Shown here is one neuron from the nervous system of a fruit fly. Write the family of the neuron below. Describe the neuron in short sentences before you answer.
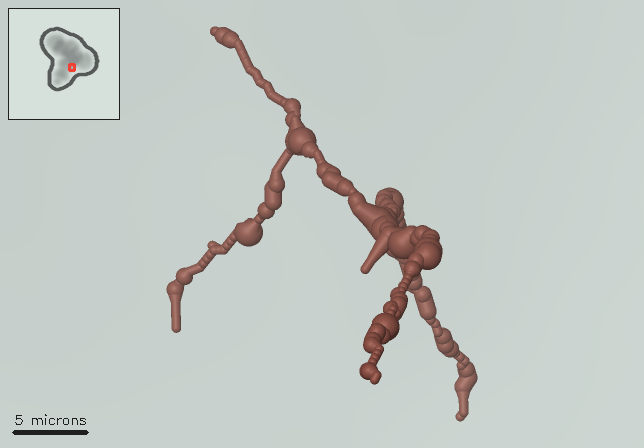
No cell body is drawn. From top to bottom in the picture it spans about 25 microns. It has a dozen or fewer branch ends. This is a sensory neuron entering the nerve cord. The name of its family is class mechanosensory proprioceptive.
